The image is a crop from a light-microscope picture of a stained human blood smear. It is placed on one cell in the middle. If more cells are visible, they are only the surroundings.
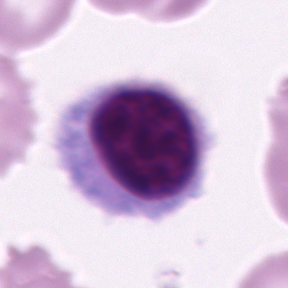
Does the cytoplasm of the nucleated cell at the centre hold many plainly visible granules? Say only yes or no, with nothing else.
No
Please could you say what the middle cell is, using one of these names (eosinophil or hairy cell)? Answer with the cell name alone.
hairy cell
